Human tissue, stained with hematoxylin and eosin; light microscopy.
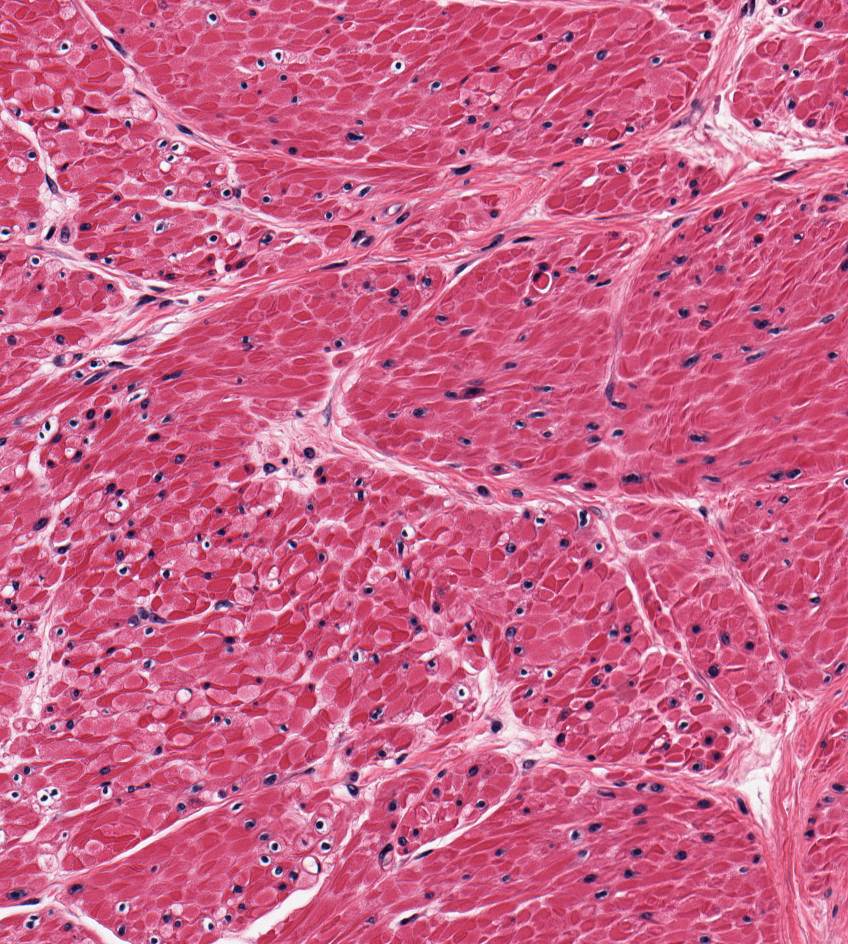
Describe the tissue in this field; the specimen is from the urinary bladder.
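Smooth muscle bundles make up the field, separated by thin, pale pink connective tissue septa that run across it in several directions. Most muscle cells are cut in cross-section, appearing as small, closely packed polygonal profiles. Nuclei within and along the septa are elongated and spindle-shaped, not round. No fat cells are present.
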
